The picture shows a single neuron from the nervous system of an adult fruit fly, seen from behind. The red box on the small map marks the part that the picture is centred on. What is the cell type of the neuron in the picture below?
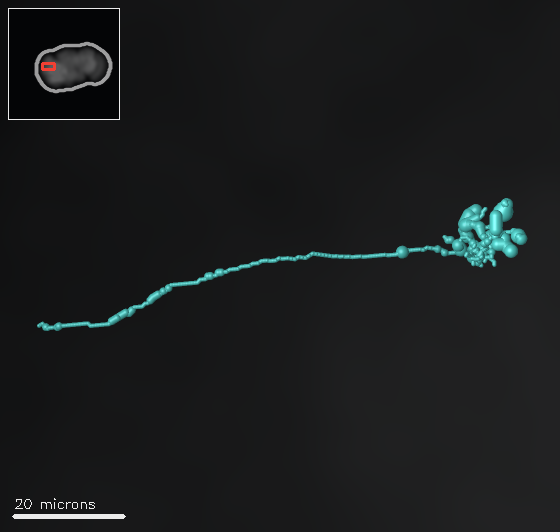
L5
